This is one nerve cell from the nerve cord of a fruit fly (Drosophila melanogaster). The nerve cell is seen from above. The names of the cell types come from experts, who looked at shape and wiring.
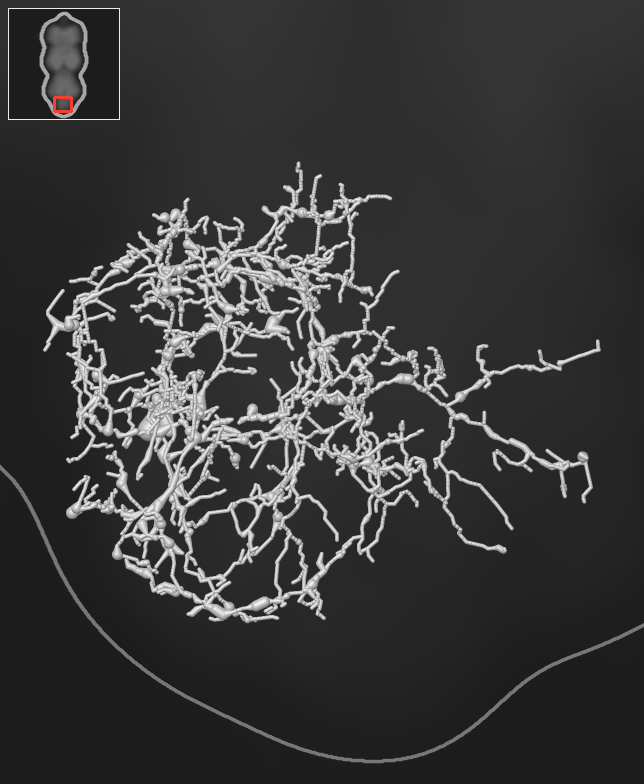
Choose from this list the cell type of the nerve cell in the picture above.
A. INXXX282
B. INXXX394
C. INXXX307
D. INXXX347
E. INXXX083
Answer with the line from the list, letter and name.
B. INXXX394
